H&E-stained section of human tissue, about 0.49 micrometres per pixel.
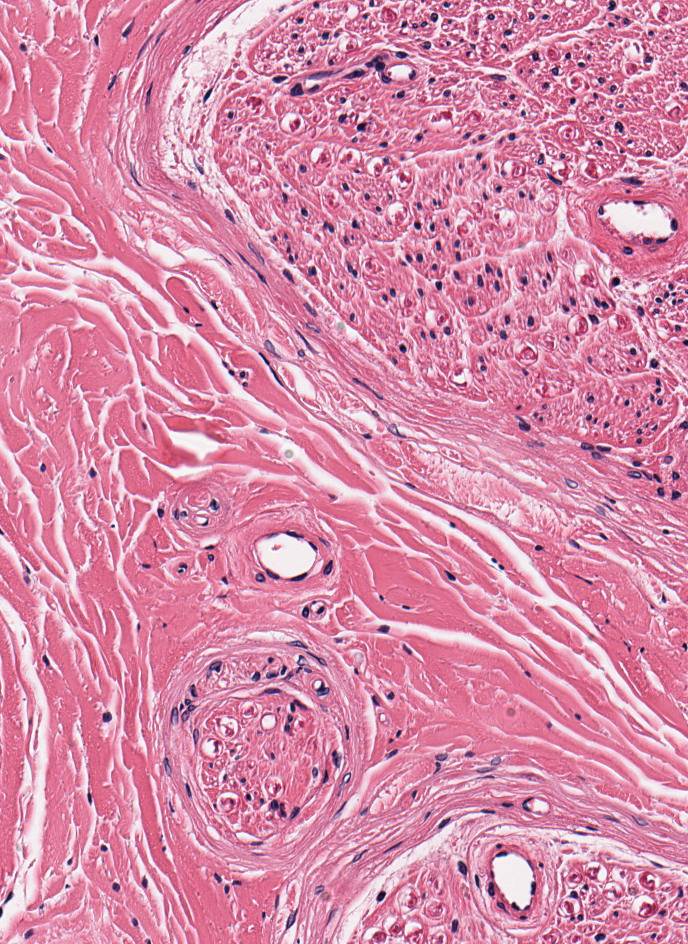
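Tibial nerve, haematoxylin and eosin. Dense pink collagen occupies most of the left half; nerve fascicles at upper right, lower centre and bottom right. Fibres cut across: many small round profiles with pale or clear centres. Lower-centre fascicle round, wrapped in a concentric layered sheath of flattened cells. Small dark oval nuclei scattered throughout the fascicles.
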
